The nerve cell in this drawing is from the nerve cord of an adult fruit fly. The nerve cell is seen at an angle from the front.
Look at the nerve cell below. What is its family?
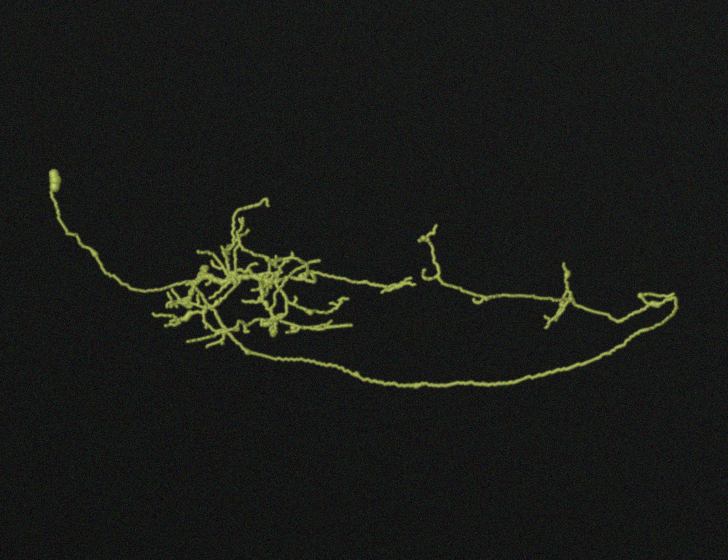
hemilineage 01A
